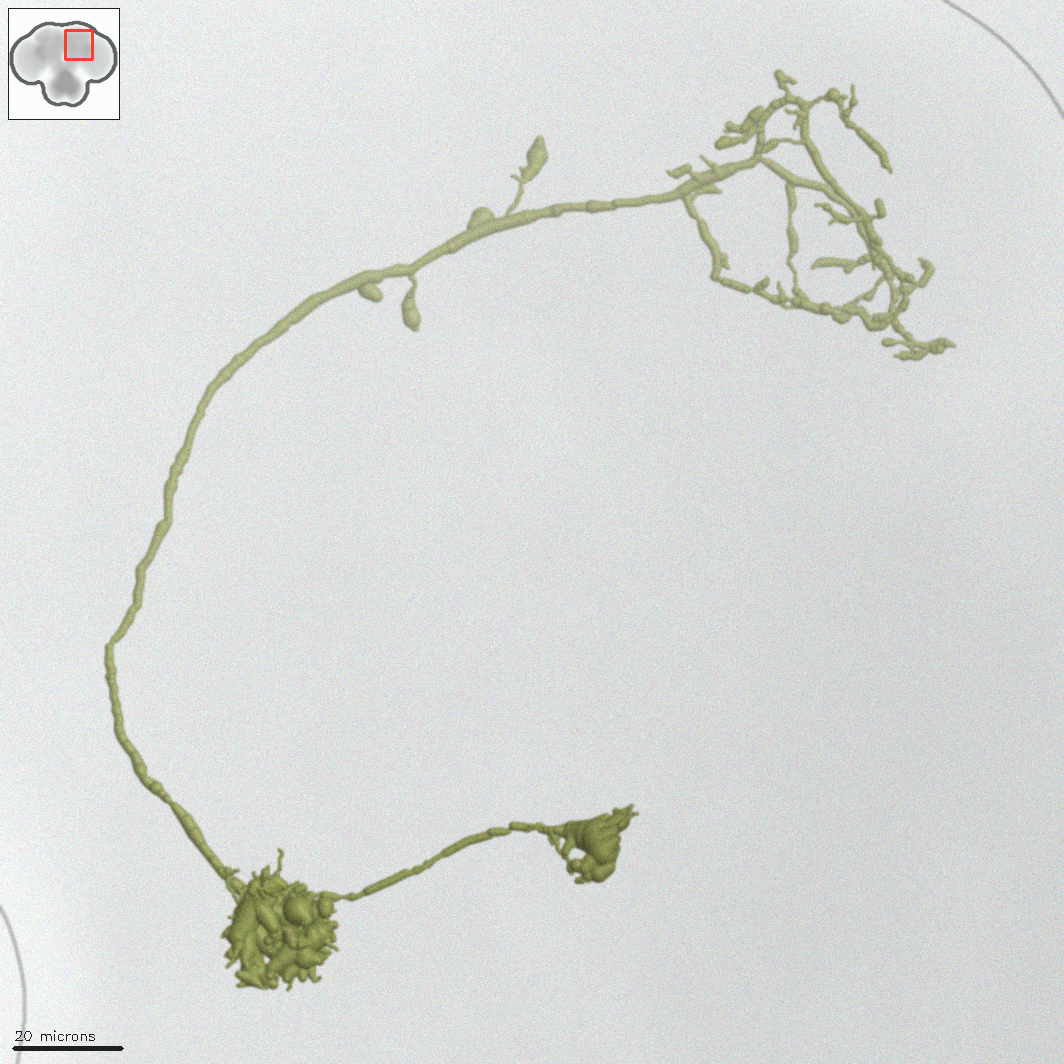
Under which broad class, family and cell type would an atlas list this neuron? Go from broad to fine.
central-brain intrinsic neuron; hemilineage ALl1_ventral; VC1_lPN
